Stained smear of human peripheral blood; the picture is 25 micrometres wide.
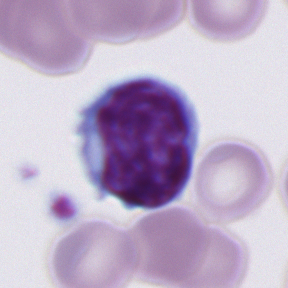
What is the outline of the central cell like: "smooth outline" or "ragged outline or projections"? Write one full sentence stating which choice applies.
It is a rough edge that this cell shows.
